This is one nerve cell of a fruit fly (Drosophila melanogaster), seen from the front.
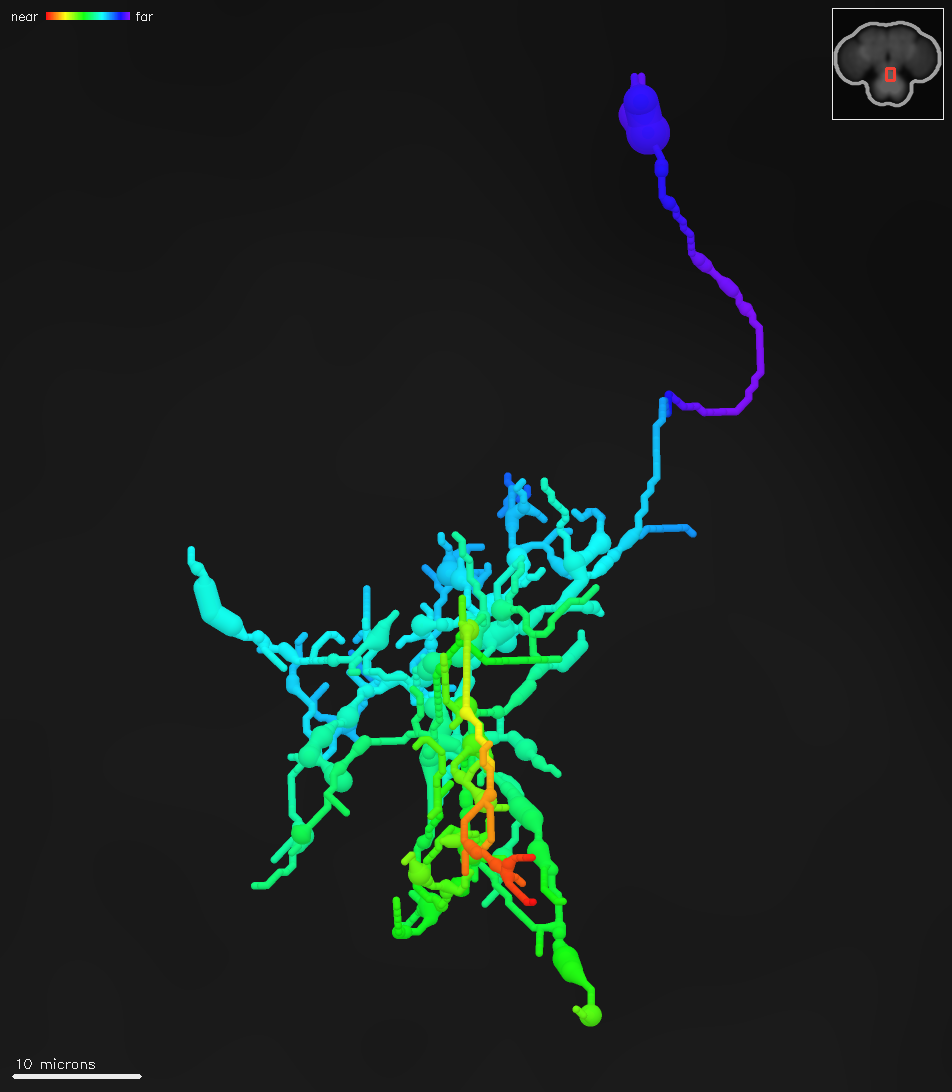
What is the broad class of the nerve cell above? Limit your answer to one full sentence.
The nerve cell is grouped under the broad class nerve-cord intrinsic neuron.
